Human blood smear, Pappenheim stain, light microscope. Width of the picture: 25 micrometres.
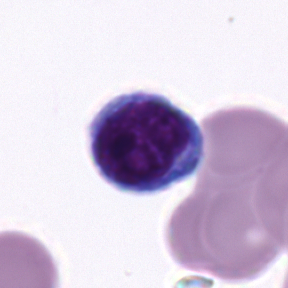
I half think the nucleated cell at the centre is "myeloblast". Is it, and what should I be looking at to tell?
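The nucleus is round with no indentation; that suits either name.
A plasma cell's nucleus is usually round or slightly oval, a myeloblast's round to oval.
The chromatin, dense and coarsely clumped, goes with plasma cell.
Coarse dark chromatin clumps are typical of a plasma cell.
The narrow rim of cytoplasm and a nucleus filling about 70% of the cell's area would suit a myeloblast too.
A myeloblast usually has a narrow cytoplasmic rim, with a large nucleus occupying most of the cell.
That rim is wider on the right than the left, which goes with plasma cell.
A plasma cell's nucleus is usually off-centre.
So: plasma cell, not myeloblast.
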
